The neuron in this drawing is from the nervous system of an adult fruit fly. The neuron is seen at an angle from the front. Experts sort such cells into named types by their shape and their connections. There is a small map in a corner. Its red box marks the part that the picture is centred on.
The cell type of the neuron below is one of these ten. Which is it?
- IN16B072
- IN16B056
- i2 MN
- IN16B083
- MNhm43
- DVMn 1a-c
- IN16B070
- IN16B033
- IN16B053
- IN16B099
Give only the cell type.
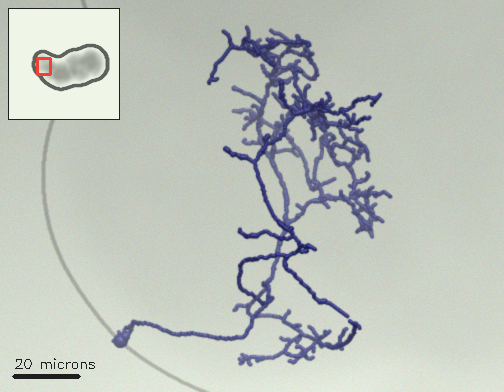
IN16B053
